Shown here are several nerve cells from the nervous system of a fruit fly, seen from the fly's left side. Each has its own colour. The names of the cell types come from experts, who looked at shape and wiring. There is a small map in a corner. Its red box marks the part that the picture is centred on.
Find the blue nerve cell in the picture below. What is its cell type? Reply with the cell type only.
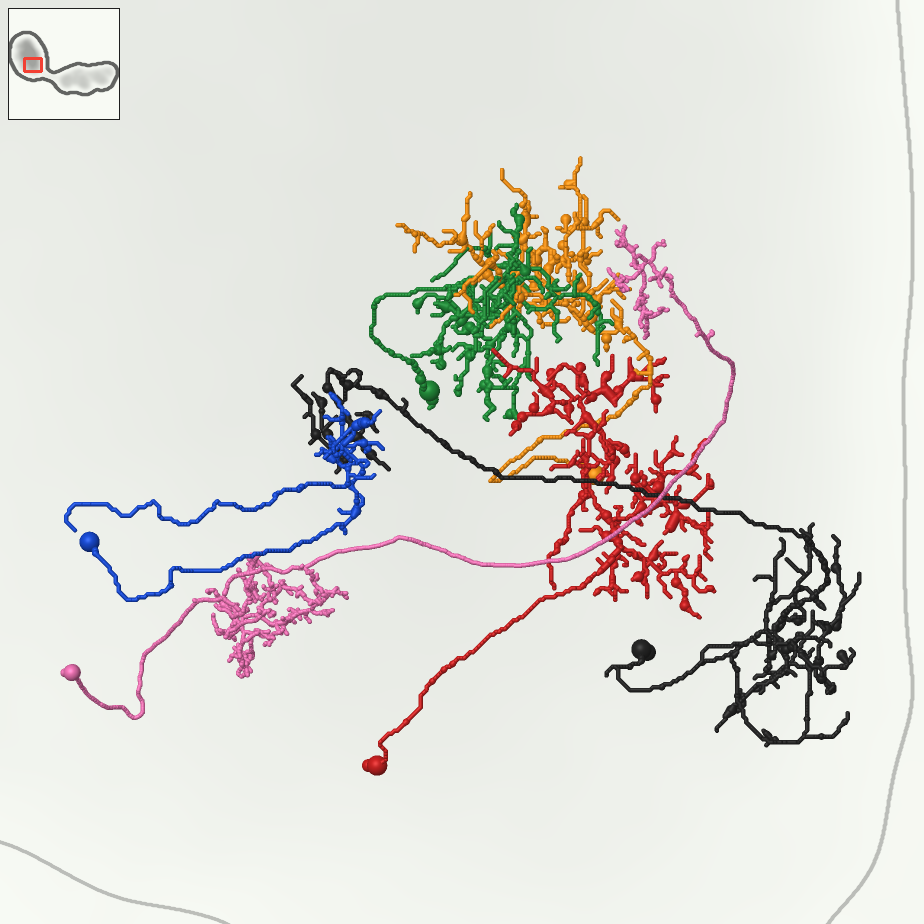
Cm1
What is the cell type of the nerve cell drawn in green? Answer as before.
Mi16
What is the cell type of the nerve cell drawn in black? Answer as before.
Tm40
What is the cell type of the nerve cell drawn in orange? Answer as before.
Cm3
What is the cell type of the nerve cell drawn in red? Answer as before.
Cm9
